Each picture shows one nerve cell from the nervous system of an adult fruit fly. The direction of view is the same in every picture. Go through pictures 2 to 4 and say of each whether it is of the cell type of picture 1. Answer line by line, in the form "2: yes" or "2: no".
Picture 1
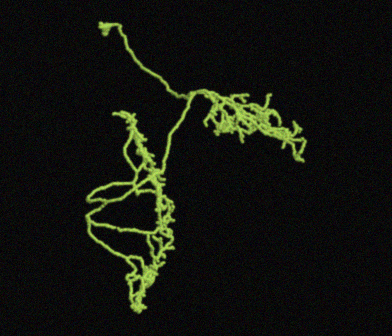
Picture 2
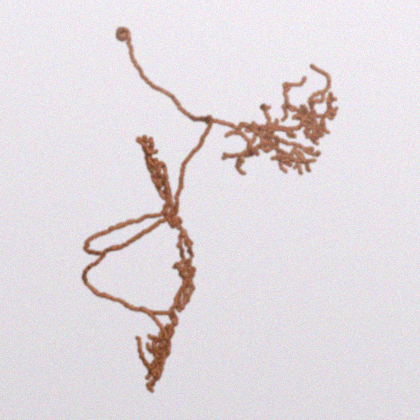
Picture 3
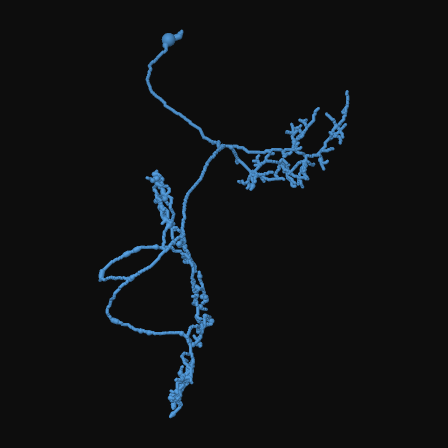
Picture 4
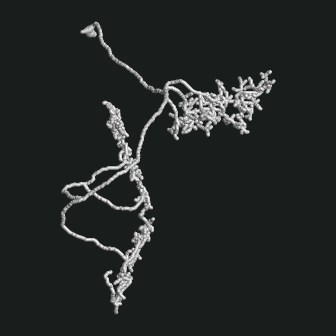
2: yes
3: yes
4: yes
